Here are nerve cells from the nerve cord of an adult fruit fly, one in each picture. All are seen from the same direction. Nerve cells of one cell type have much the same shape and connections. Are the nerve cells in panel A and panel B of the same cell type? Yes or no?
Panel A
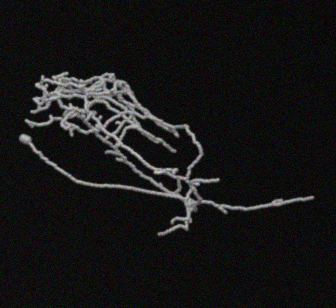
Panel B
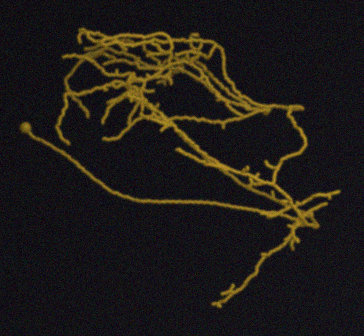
yes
